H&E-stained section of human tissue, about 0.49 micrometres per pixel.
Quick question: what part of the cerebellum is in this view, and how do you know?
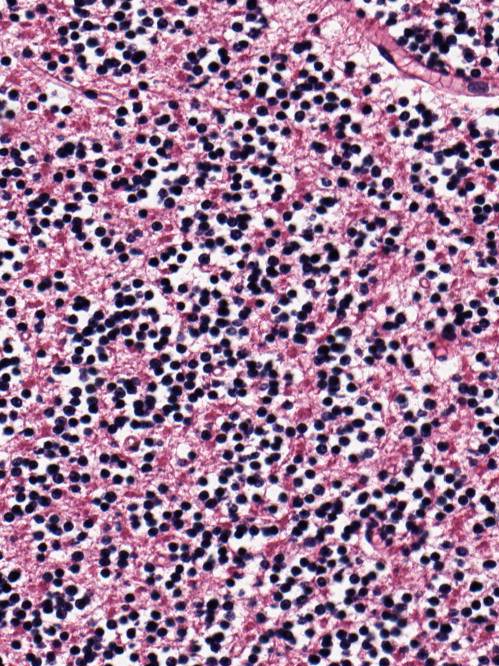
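You're in the granular layer. What settles it is the crowding: small, round, deeply stained nuclei, nearly uniform in size, scattered densely and fairly evenly across the whole field.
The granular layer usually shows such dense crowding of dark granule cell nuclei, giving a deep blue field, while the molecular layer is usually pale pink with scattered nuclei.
Most nuclei have very little visible cytoplasm, and a pink, finely fibrillary network lies between them.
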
